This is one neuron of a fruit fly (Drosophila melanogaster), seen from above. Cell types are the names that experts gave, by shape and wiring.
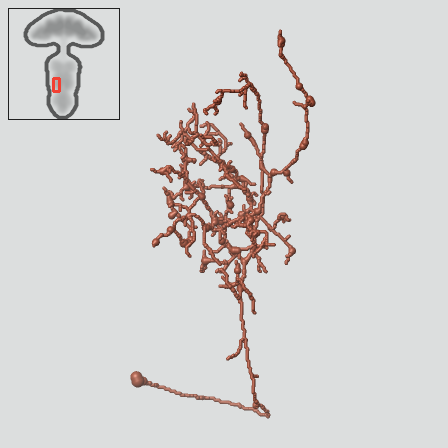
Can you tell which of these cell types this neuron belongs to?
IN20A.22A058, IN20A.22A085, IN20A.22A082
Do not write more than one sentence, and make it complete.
In terms of cell type, the neuron is IN20A.22A058.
